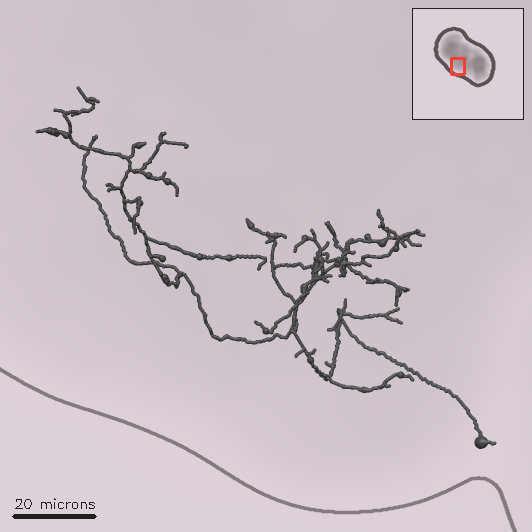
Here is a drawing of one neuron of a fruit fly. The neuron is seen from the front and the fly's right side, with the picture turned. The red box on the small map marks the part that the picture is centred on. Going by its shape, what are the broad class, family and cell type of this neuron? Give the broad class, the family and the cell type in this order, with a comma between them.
central-brain intrinsic neuron, hemilineage LHp1, CB2290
